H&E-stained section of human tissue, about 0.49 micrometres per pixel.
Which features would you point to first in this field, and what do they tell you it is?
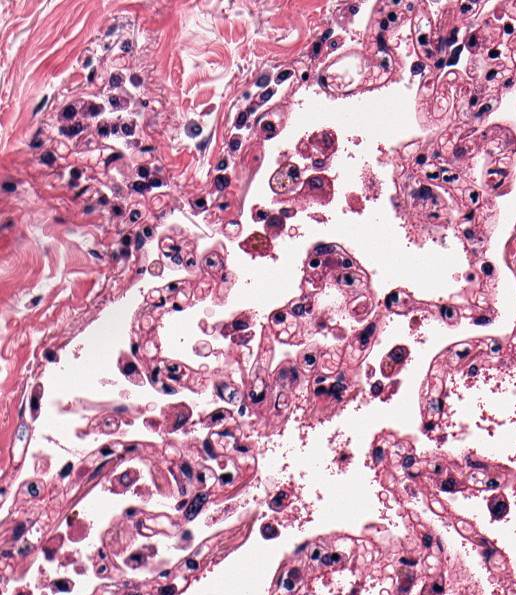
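Alveolus: that is the main structure here. Step one is the pattern: through most of the centre and right, thin branching strands of tissue are separated by open spaces.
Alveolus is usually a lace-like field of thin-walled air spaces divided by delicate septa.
Step two is the lining: plump, rounded cells with dark nuclei line the strands and bulge into the spaces.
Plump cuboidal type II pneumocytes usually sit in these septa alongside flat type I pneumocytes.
Step three: no glands or tubules appear, while dense, wavy, pink collagen bundles occupy the upper left edge.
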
